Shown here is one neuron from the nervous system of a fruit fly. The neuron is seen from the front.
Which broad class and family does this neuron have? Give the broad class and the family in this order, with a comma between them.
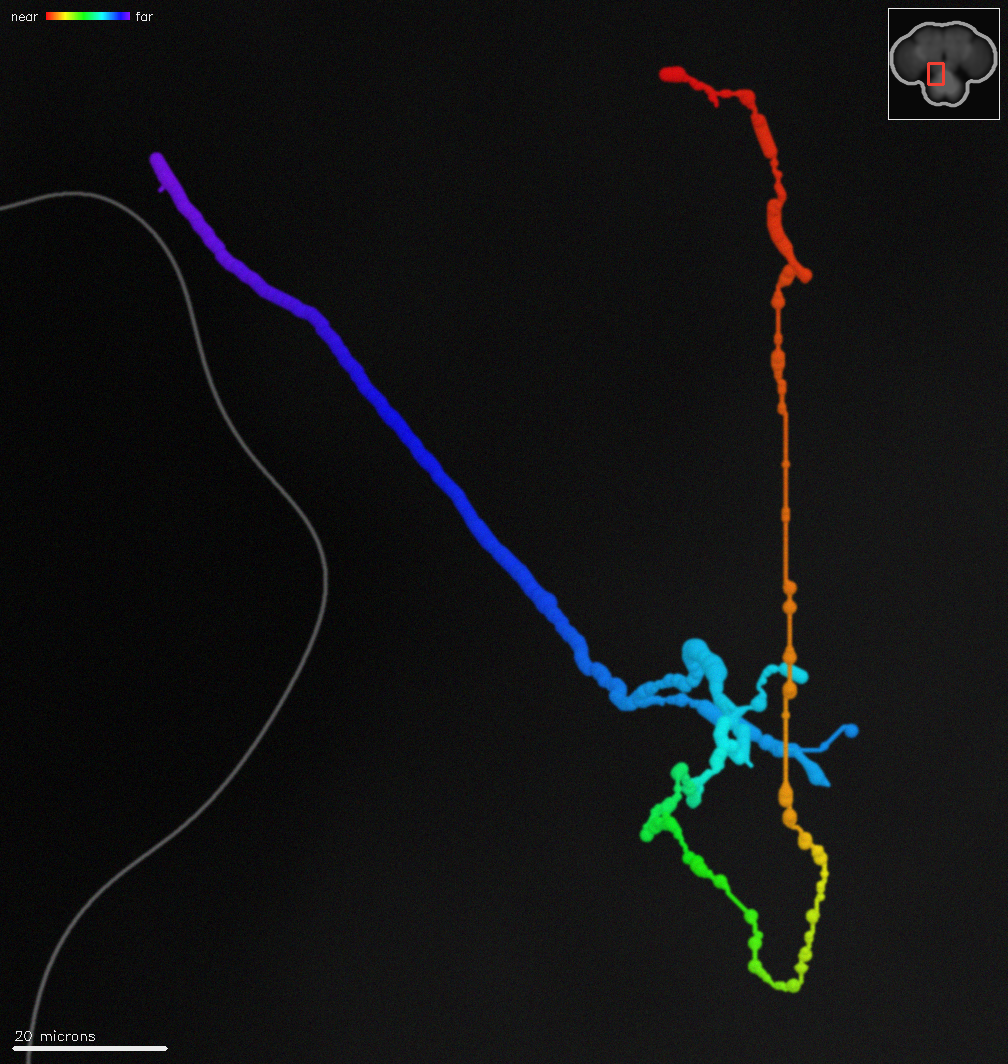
sensory neuron ascending to the brain, class mechanosensory proprioceptive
